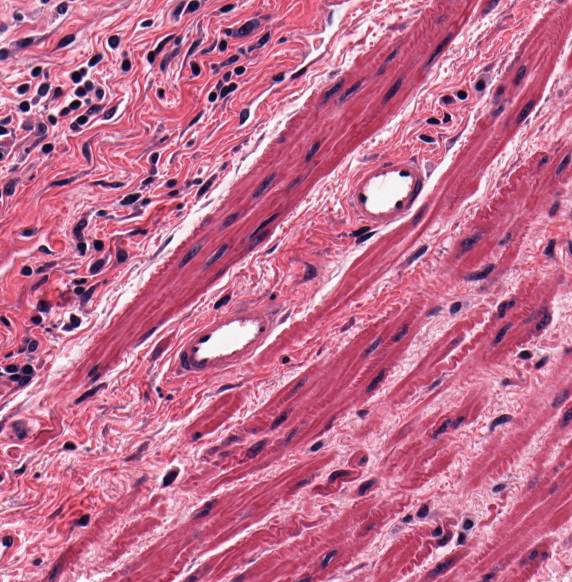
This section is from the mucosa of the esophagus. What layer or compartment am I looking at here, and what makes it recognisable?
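This is smooth muscle. Within the bundles, elongated nuclei lie along the long axis of the fibres. And the cytoplasm stains a deep, even pink.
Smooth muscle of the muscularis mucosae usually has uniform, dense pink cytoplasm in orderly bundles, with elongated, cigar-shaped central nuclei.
Near the centre, between bundles, I notice two small thin-walled vessels with empty round to oval lumina.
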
